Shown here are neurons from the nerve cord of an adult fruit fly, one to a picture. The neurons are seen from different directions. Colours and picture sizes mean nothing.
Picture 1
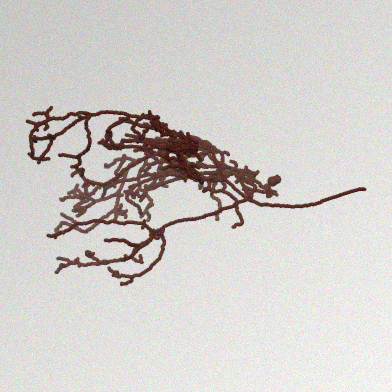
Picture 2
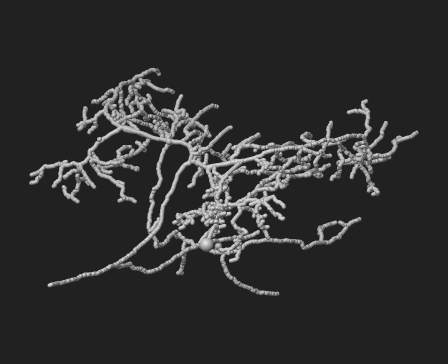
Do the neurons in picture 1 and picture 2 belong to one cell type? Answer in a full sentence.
They are of the same cell type.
